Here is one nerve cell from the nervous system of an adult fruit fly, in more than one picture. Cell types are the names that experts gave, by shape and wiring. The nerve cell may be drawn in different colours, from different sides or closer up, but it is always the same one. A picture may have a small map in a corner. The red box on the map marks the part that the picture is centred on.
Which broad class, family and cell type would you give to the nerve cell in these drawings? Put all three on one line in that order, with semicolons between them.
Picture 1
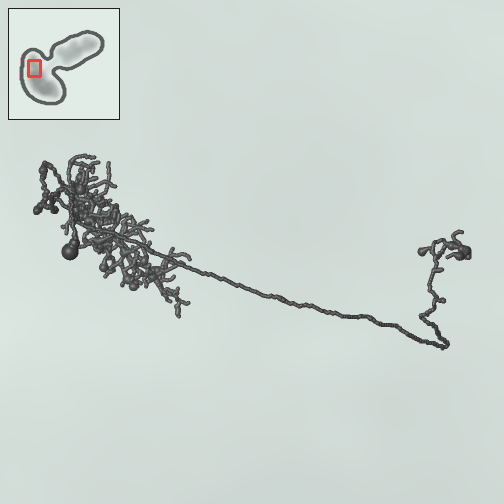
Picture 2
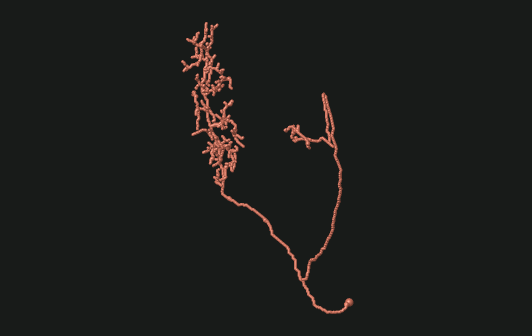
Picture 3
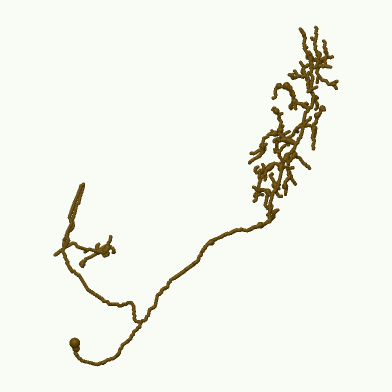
optic-lobe intrinsic neuron; MeLo; MeLo7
